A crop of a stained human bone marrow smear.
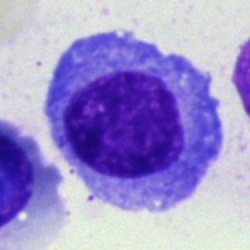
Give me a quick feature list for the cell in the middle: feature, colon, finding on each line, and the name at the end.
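Outline: roughly round, irregular finely scalloped edge
Cytoplasm width: rim wider upper and right than lower left
Cytoplasm colour: blue
Granules: none visible
Name: plasma cell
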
